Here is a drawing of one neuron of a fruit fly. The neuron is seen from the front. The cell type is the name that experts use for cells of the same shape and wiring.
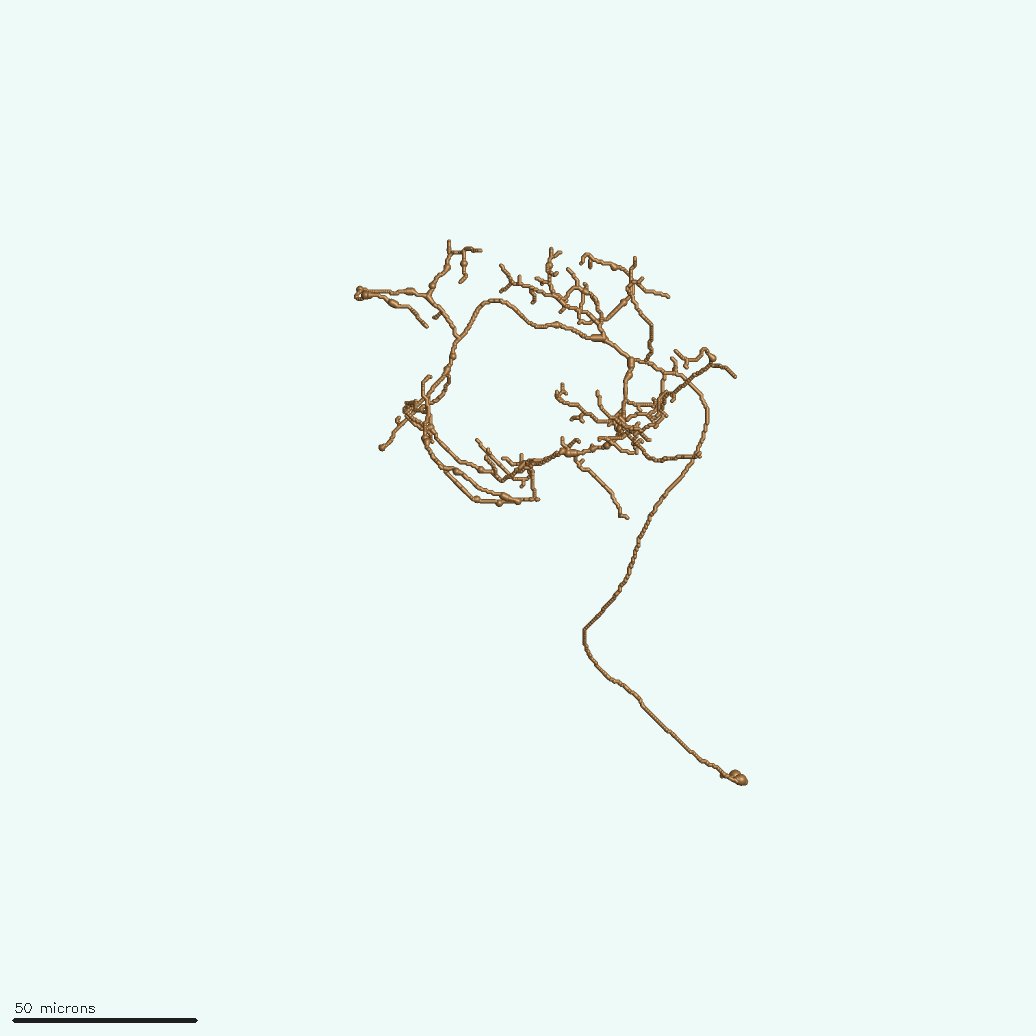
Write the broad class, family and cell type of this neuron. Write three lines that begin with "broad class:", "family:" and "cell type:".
broad class: nerve-cord intrinsic neuron
family: hemilineage 06A
cell type: IN06A088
